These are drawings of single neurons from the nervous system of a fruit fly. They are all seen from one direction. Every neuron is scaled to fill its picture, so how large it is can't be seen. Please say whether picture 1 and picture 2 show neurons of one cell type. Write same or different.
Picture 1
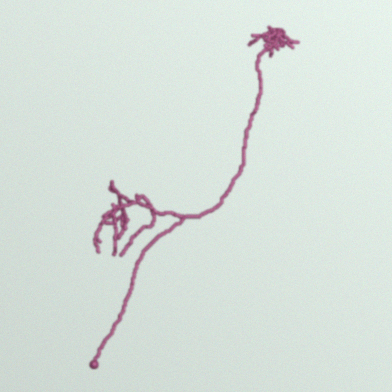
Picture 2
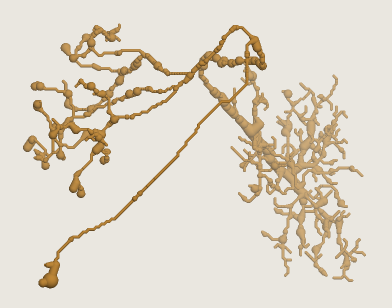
different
